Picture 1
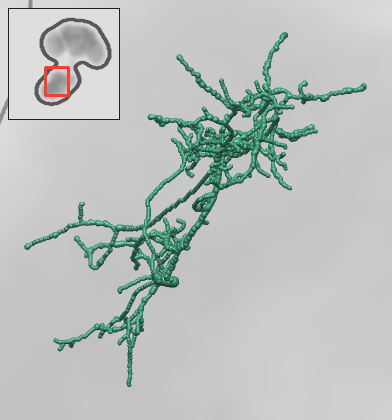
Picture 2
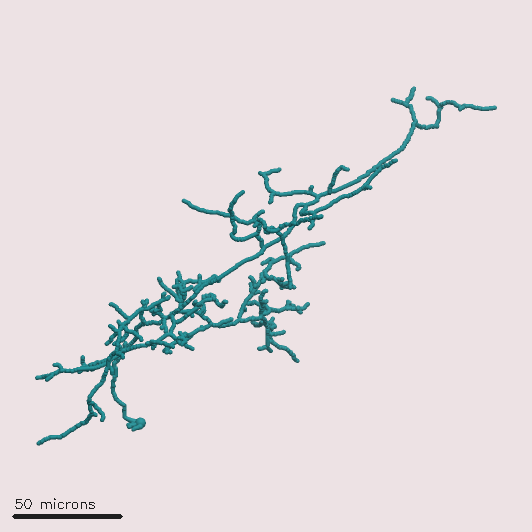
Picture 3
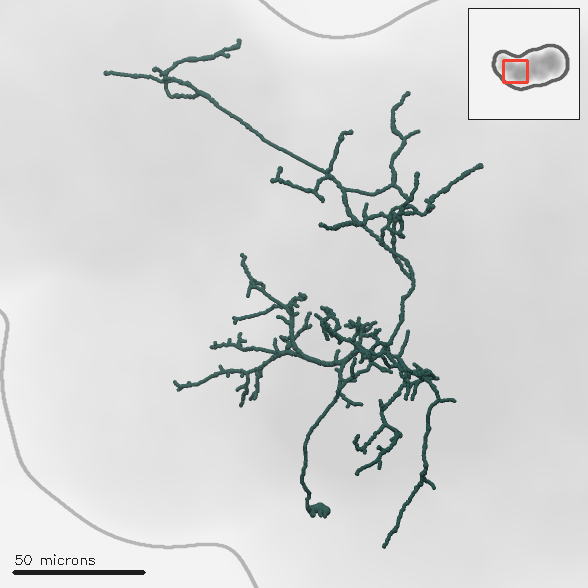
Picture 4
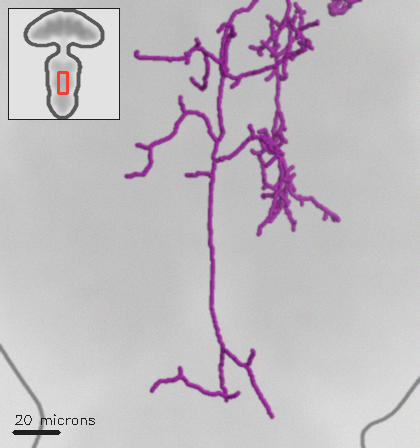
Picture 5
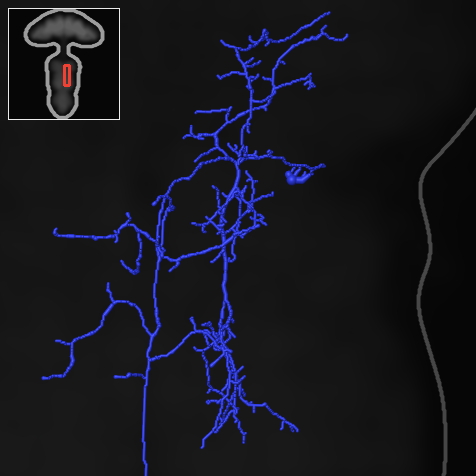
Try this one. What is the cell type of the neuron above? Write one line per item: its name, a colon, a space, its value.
cell type: IN12A036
